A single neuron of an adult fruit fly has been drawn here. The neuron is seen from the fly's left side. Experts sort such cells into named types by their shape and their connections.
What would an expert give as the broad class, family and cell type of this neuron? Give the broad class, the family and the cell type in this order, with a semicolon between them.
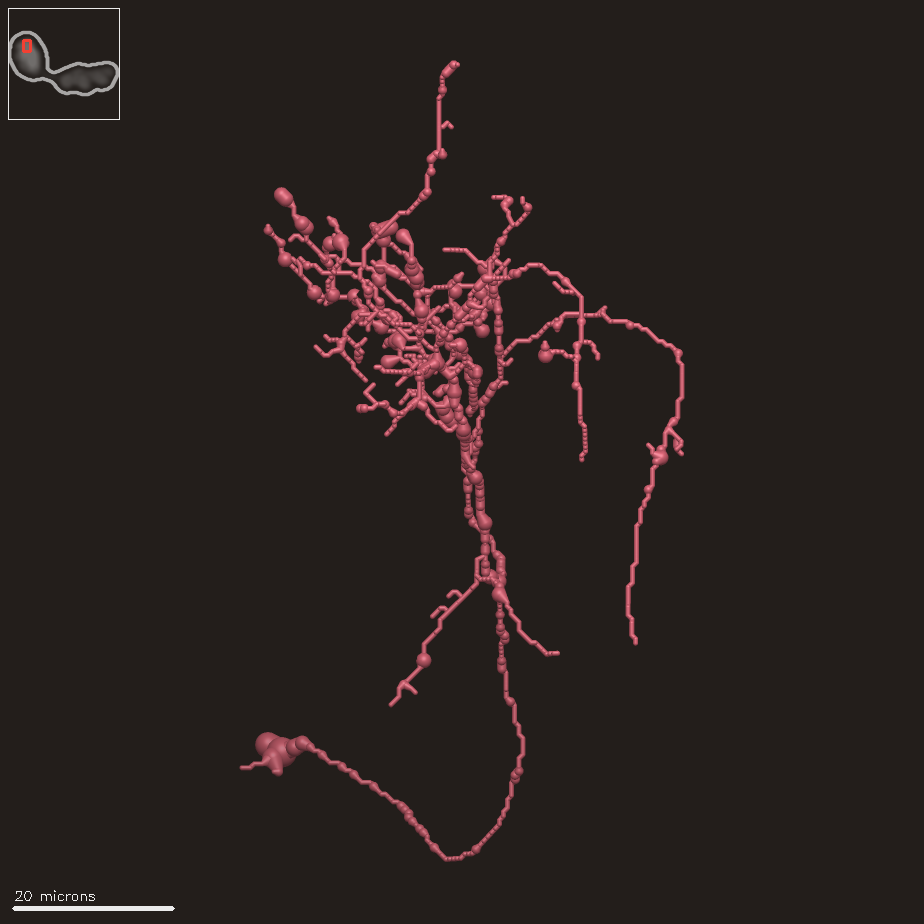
central-brain intrinsic neuron; hemilineage LHa2; CB2036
